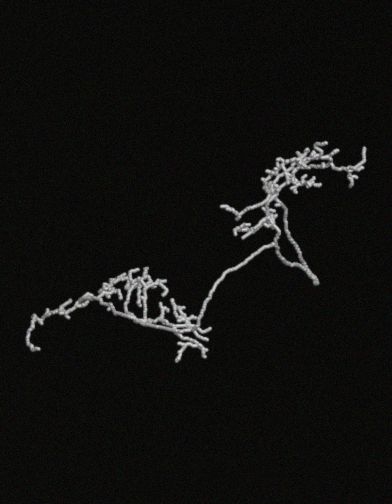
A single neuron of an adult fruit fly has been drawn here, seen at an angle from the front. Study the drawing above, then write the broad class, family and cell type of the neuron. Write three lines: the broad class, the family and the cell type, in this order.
central-brain intrinsic neuron
hemilineage SIPp1
FB8D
